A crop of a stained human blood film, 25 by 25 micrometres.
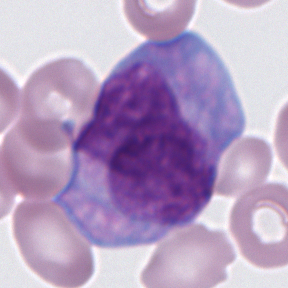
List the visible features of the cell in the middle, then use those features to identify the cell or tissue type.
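Abundant, pale grey-blue cytoplasm is what I notice first, and it turns a slightly darker blue along the edge than further in. I can see no distinct granules in it. The nucleus measures about 14 by 11 micrometres. Red cells touch the cell on several sides. This is an atypical promyelocyte.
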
